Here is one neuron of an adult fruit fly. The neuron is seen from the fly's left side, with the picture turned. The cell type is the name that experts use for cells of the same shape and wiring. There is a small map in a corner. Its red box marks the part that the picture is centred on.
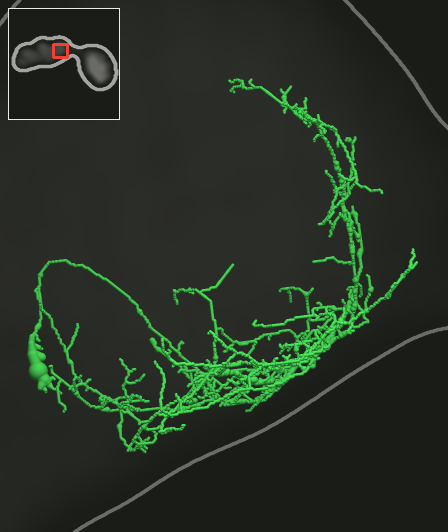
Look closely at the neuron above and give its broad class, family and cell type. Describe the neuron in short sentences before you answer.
The picture shows dozens of branch ends. In this view it is about as wide as it is tall. This is an efferent neuron of the nerve cord. Its family is hemilineage 21X. The cell type is EN21X001.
